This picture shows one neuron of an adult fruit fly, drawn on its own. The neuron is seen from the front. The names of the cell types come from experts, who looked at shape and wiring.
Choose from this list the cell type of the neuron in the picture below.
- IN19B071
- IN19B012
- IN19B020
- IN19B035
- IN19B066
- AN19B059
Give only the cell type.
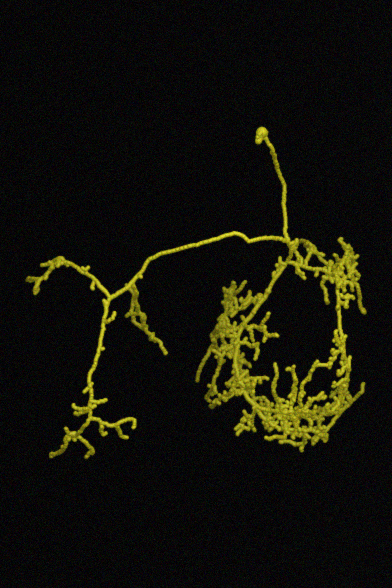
IN19B035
